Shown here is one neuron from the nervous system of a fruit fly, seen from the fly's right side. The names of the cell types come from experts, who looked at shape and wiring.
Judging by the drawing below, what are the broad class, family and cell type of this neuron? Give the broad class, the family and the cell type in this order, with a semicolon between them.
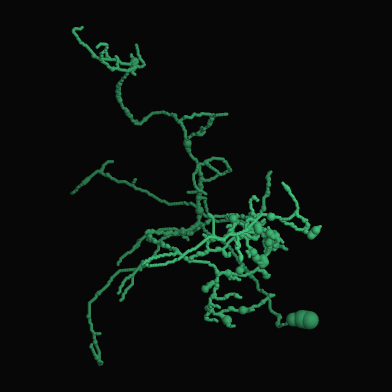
central-brain intrinsic neuron; class DAN; PAM01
